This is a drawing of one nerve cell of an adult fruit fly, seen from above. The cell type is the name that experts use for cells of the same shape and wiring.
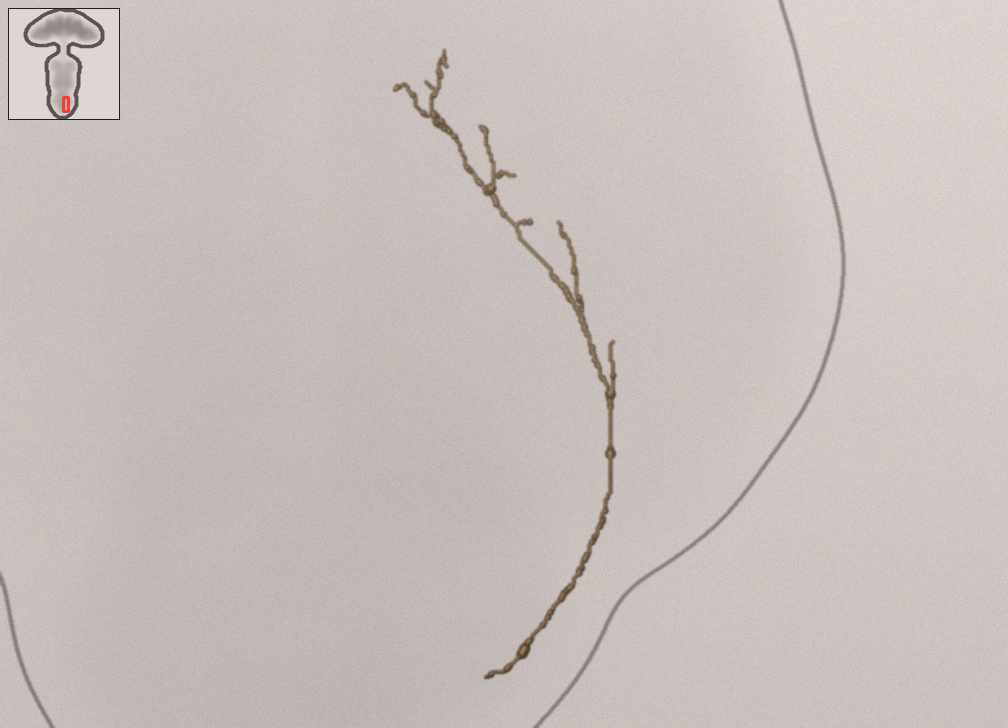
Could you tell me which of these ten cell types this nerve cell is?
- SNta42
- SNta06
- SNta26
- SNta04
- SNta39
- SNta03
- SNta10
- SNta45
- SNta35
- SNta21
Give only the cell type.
SNta42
